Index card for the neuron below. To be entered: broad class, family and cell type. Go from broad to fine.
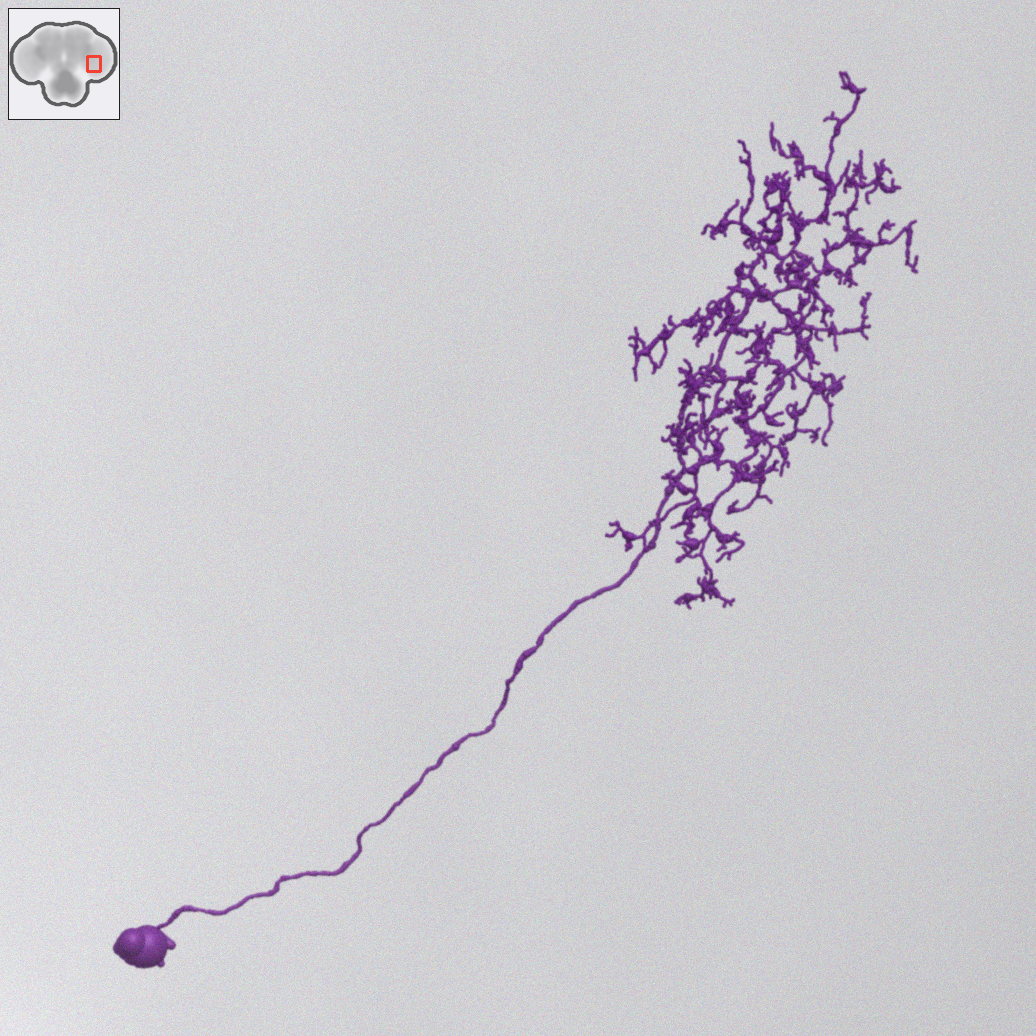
optic-lobe intrinsic neuron; Pm; Pm1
